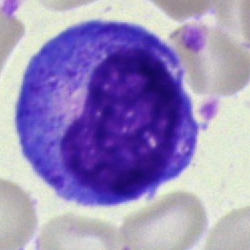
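Promyelocyte, the central cell in a stained human bone marrow smear under the light microscope. The cell outline is round. Its nucleus is positioned off-centre toward the right and is indented on its left side. The chromatin is patchy rather than smooth.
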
